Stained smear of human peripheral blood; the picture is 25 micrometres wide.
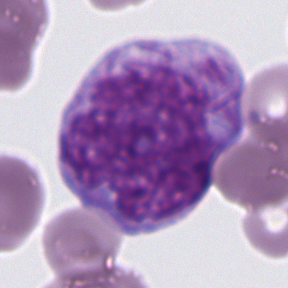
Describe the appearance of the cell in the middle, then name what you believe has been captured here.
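Notice the purple chromatin first: it has a mottled, strand-like pattern with lighter gaps. The cell measures about 18 by 16 micrometres. Red cells press against its right side. The picture is slightly out of focus. This is an atypical promyelocyte.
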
